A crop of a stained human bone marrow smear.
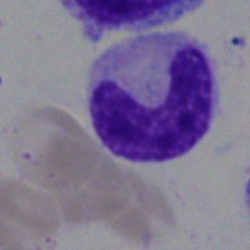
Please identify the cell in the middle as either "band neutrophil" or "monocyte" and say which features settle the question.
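That's a band neutrophil. The chromatin is dark purple and coarsely clumped, and the cytoplasm filling the notch is pale lilac-grey, so both lean that way.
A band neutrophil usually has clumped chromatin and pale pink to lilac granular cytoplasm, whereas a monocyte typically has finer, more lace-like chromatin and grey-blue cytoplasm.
The nucleus is a thick, unsegmented horseshoe whose notch opens towards the top of the picture.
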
